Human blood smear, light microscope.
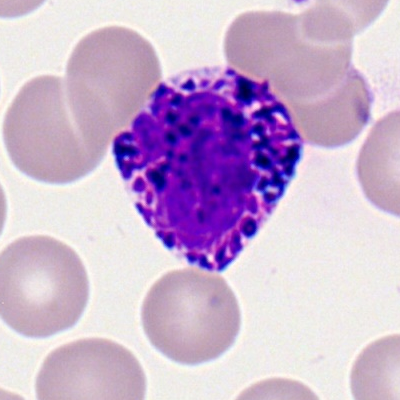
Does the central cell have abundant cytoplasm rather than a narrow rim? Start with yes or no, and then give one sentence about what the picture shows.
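No. The purple nucleus fills most of the cell, its border partly hidden by granules.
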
